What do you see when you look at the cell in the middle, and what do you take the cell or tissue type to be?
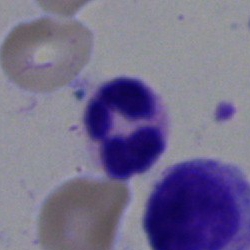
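Roughly round and smooth: that is the outline of the central cell. Its chromatin is dense and stains dark purple throughout the lobes, and no nucleoli are visible in the nucleus. The cytoplasm is pale pinkish-lilac. This is a segmented neutrophil.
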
